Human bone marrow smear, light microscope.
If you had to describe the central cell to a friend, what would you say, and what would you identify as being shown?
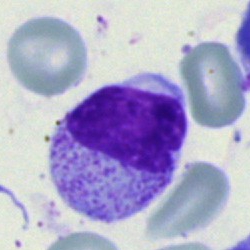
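Look first at the outline: the cell is roughly round, with a smooth edge. Its nucleus is one unlobed mass that fills the upper half. Below that, the cytoplasm is pale lilac, and many purple granules are scattered through it. This cell is a myelocyte.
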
